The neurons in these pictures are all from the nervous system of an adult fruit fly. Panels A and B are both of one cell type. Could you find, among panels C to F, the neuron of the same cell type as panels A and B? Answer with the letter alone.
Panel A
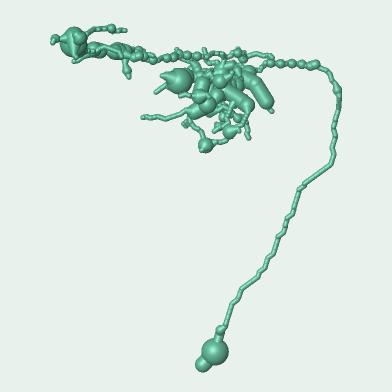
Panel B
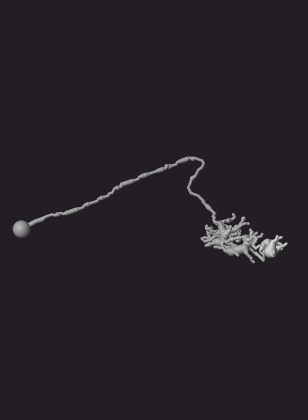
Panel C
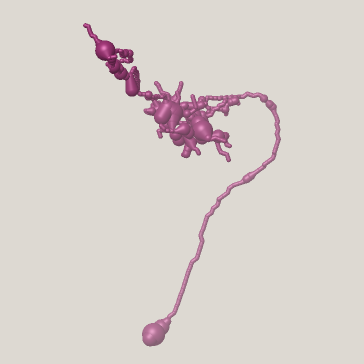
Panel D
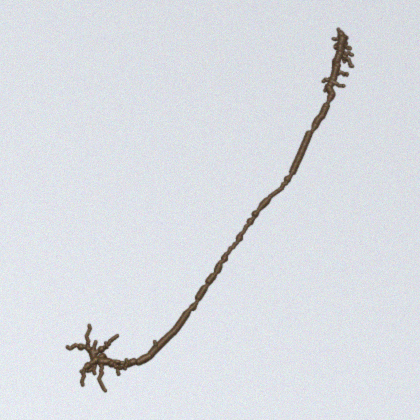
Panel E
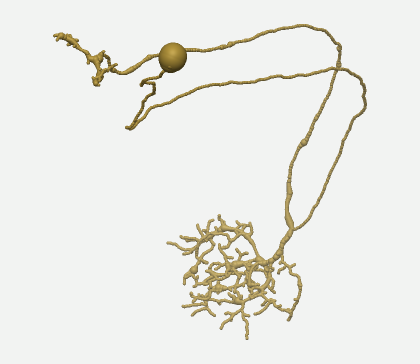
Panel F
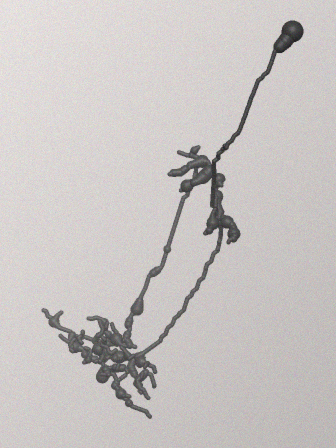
C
